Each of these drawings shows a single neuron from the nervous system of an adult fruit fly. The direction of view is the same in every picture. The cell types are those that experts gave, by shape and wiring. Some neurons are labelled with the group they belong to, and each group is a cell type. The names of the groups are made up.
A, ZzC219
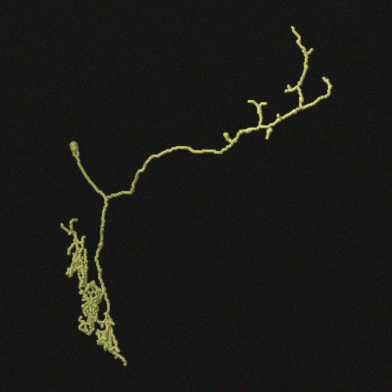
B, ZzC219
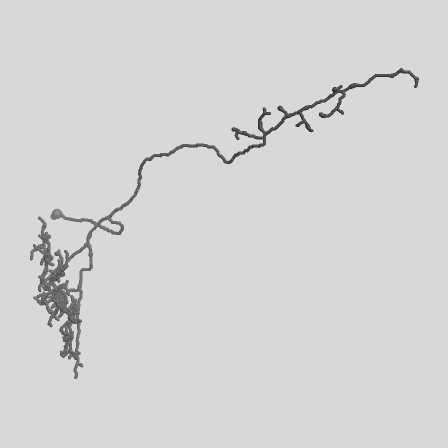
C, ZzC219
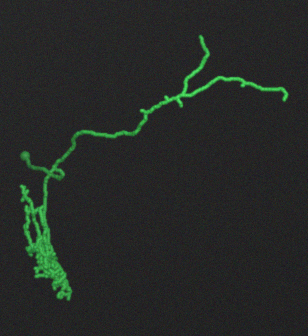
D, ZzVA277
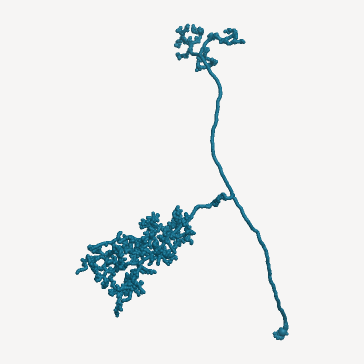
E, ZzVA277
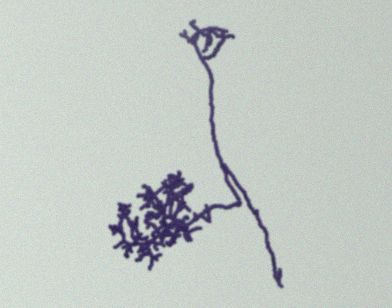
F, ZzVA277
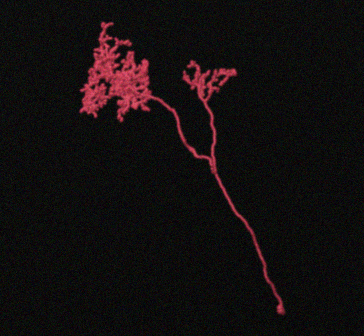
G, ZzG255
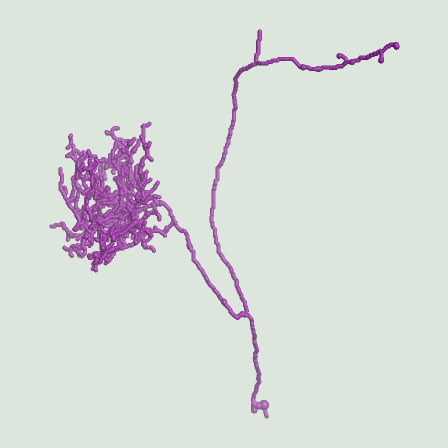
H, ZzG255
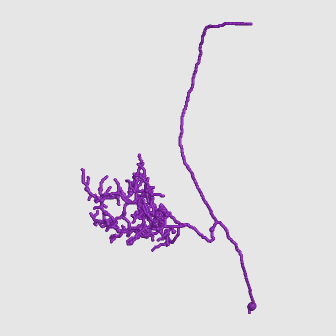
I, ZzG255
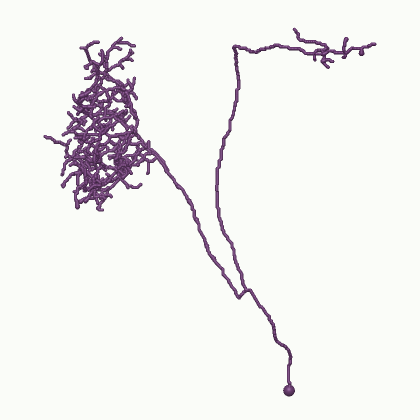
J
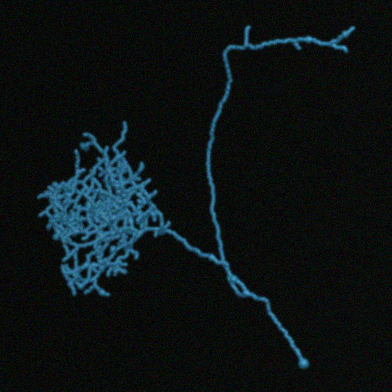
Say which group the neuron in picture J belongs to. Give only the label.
ZzG255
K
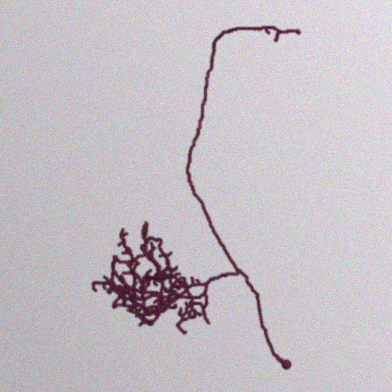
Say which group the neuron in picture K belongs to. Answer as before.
ZzG255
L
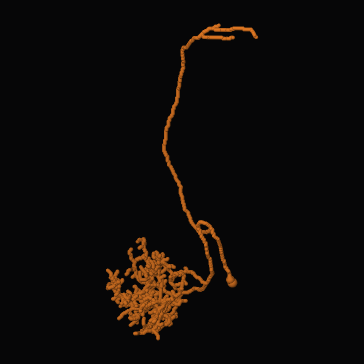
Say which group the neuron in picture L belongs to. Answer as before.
ZzG255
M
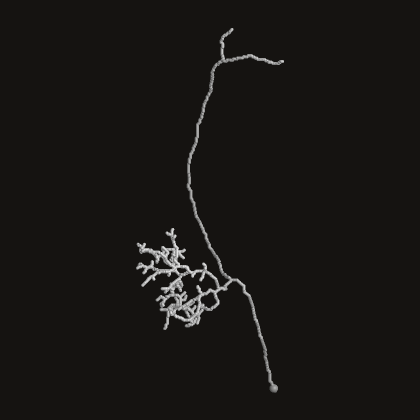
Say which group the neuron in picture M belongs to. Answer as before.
ZzG255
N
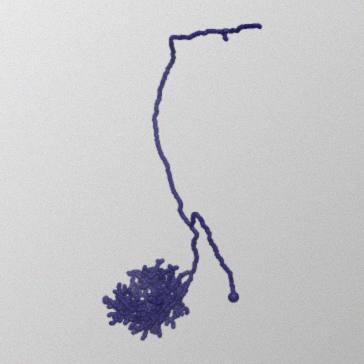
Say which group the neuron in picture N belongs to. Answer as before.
ZzG255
